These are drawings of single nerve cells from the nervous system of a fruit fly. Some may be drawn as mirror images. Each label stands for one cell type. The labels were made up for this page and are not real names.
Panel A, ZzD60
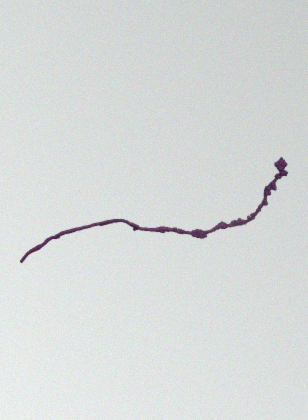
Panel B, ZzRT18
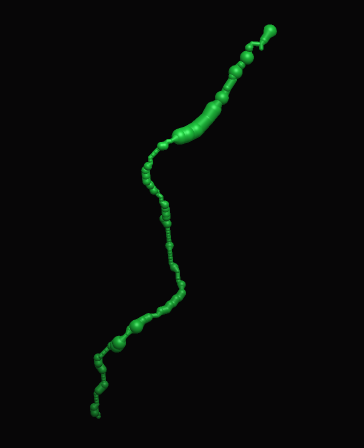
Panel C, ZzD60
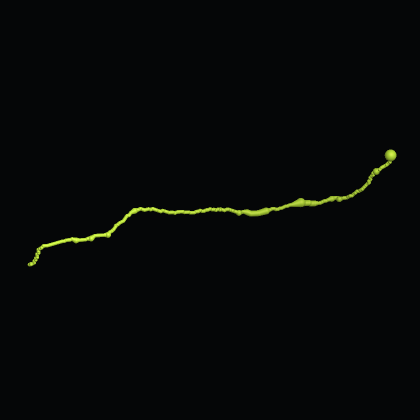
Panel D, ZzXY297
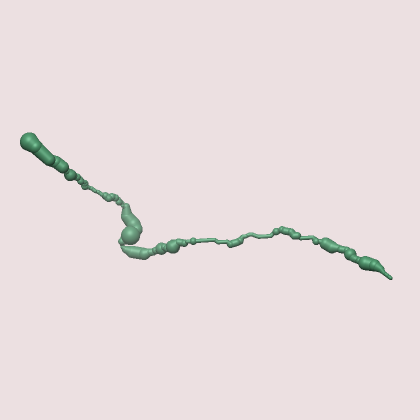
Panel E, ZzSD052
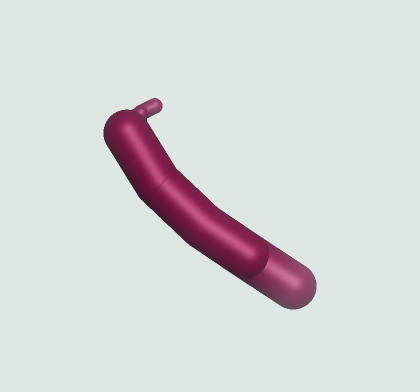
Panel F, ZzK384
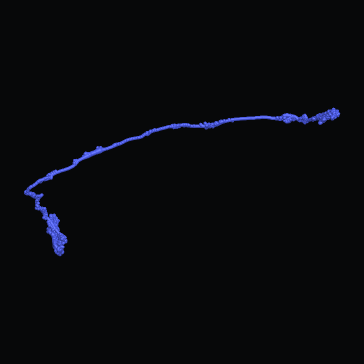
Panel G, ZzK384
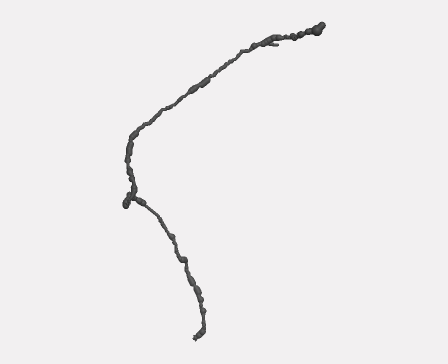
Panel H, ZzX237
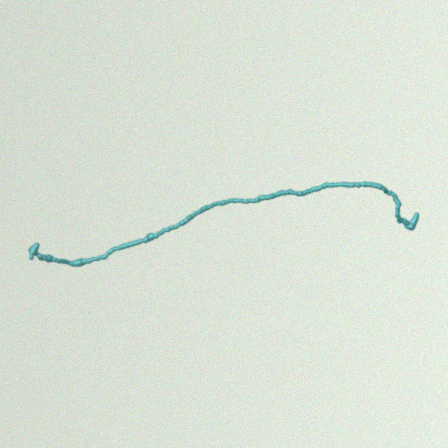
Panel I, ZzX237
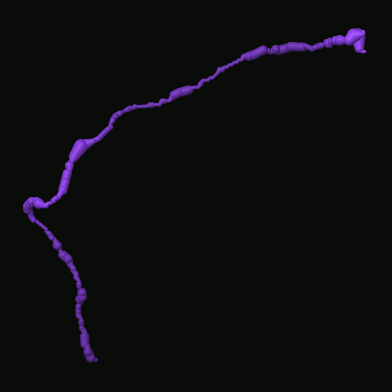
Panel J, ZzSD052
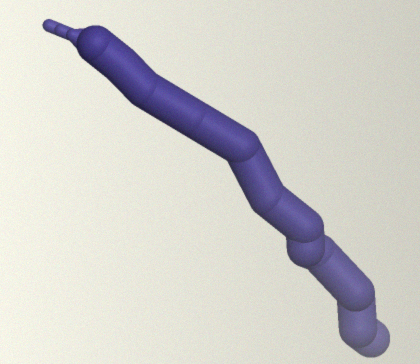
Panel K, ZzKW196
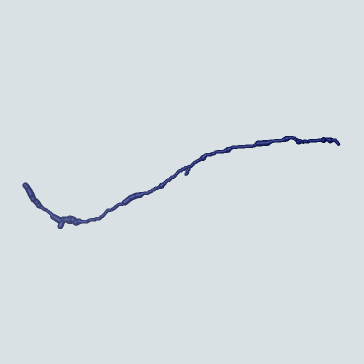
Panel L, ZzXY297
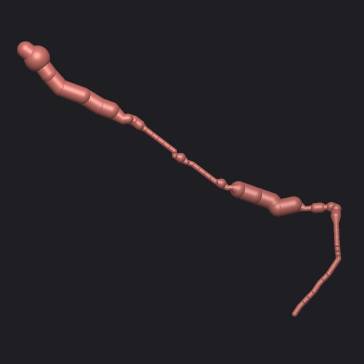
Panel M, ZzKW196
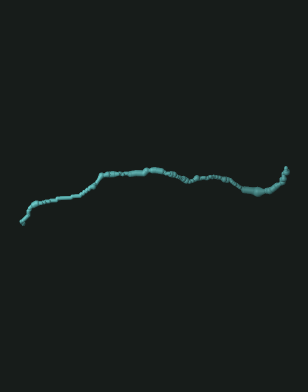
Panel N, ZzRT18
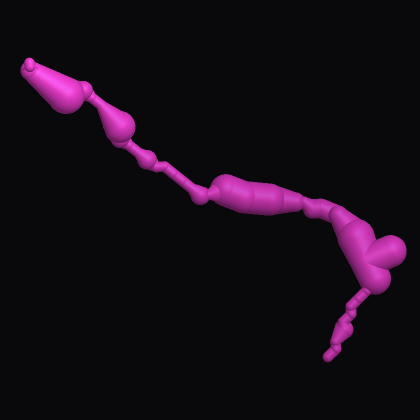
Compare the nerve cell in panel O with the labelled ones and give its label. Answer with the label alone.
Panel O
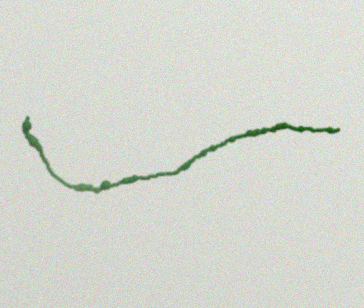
ZzXY297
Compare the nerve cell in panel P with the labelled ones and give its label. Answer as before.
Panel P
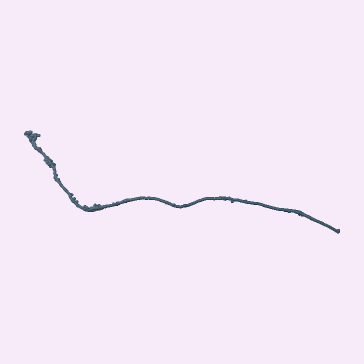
ZzD60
